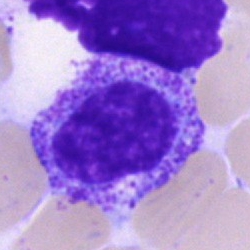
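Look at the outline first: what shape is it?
Roughly round.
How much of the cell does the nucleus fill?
Most of it, leaving a moderate rim of cytoplasm.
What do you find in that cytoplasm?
Many coarse purple-violet granules, and a paler, less granular band around the nucleus.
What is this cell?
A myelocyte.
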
